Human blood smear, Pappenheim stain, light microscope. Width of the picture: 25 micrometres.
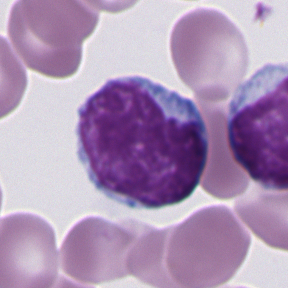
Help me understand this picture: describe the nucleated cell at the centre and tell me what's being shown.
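The cell, about 12 micrometres across, has a roughly round outline. Its nucleus fills about 80% of the cell's area, and the chromatin is dark purple and patchy, with lighter areas between denser ones. The cytoplasm forms a narrow rim, widest at the upper right, and no distinct granules are seen in it. Shown here is a typical lymphocyte.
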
